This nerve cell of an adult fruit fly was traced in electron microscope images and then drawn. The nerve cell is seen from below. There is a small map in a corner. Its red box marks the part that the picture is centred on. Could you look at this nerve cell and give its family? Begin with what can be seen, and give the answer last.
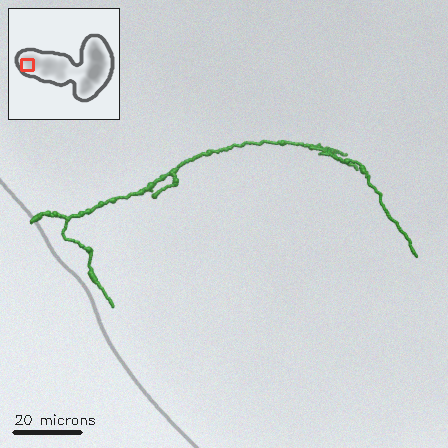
It is in the nerve cord and does not reach the brain. From left to right in the picture it spans about 120 microns. It has a dozen or fewer branch ends. This is a sensory neuron entering the nerve cord. Its family is called class mechanosensory tactile.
